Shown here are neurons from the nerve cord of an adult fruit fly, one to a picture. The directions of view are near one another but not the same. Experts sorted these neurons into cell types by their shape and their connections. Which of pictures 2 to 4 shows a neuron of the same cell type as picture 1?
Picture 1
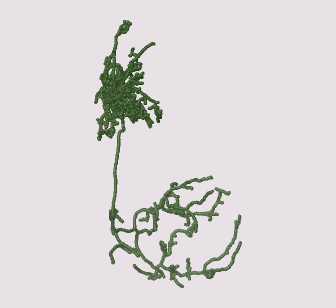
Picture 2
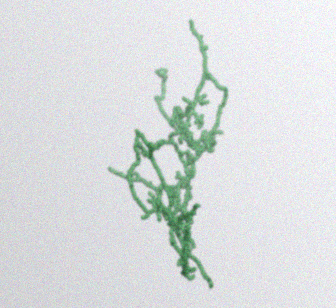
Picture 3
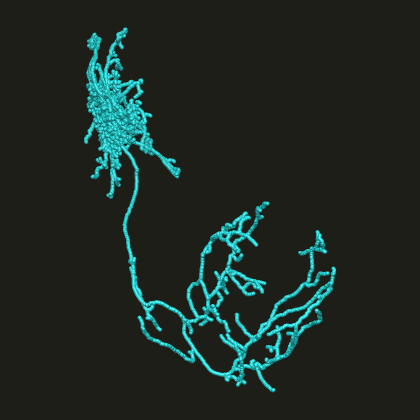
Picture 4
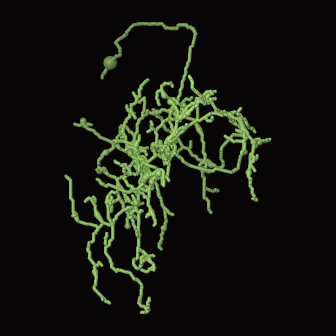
Picture 3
